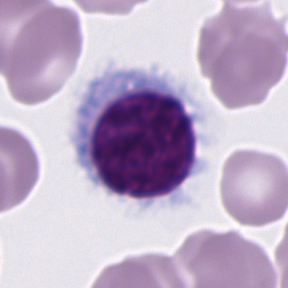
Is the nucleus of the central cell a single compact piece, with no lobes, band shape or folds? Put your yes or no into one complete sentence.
Yes, the nucleus of the cell is compact, undivided and round, oval or kidney-shaped.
